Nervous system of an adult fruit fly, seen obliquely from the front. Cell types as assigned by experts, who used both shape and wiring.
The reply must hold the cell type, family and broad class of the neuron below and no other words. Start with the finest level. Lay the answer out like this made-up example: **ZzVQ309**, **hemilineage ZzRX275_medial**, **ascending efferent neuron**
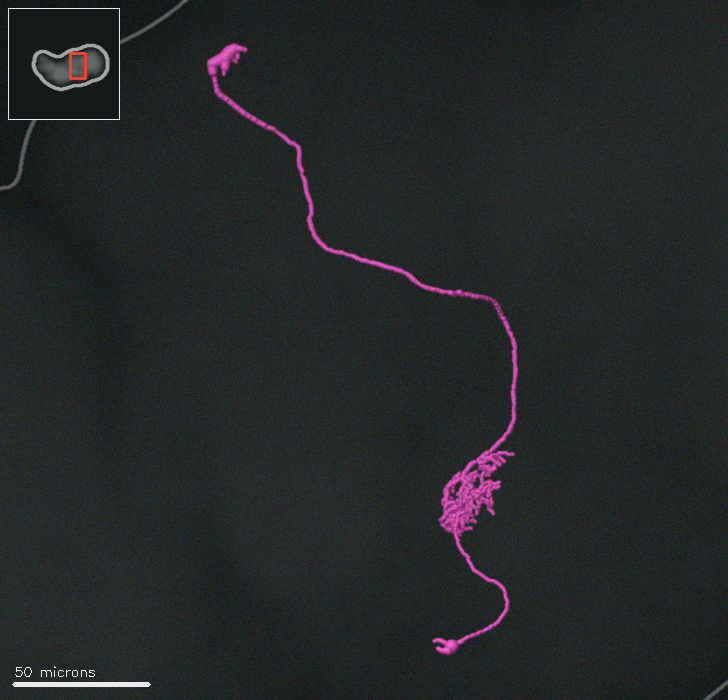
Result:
**VP3+_vPN**, **hemilineage ALv1**, **central-brain intrinsic neuron**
